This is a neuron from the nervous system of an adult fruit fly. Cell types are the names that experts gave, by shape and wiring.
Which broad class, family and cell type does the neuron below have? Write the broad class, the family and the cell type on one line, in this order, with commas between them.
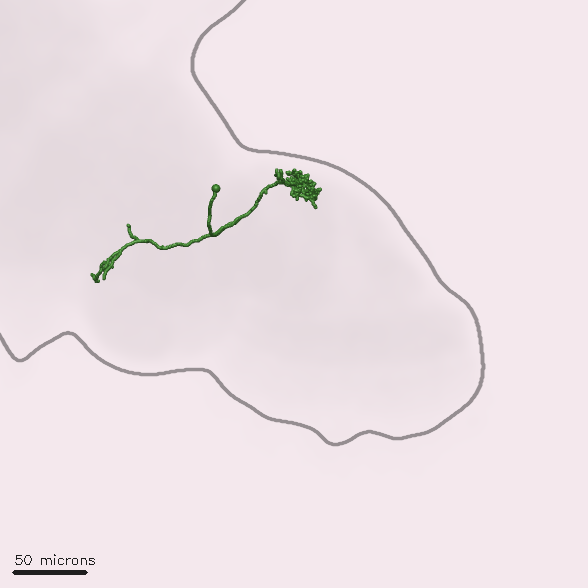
visual projection neuron, LC, LC31a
